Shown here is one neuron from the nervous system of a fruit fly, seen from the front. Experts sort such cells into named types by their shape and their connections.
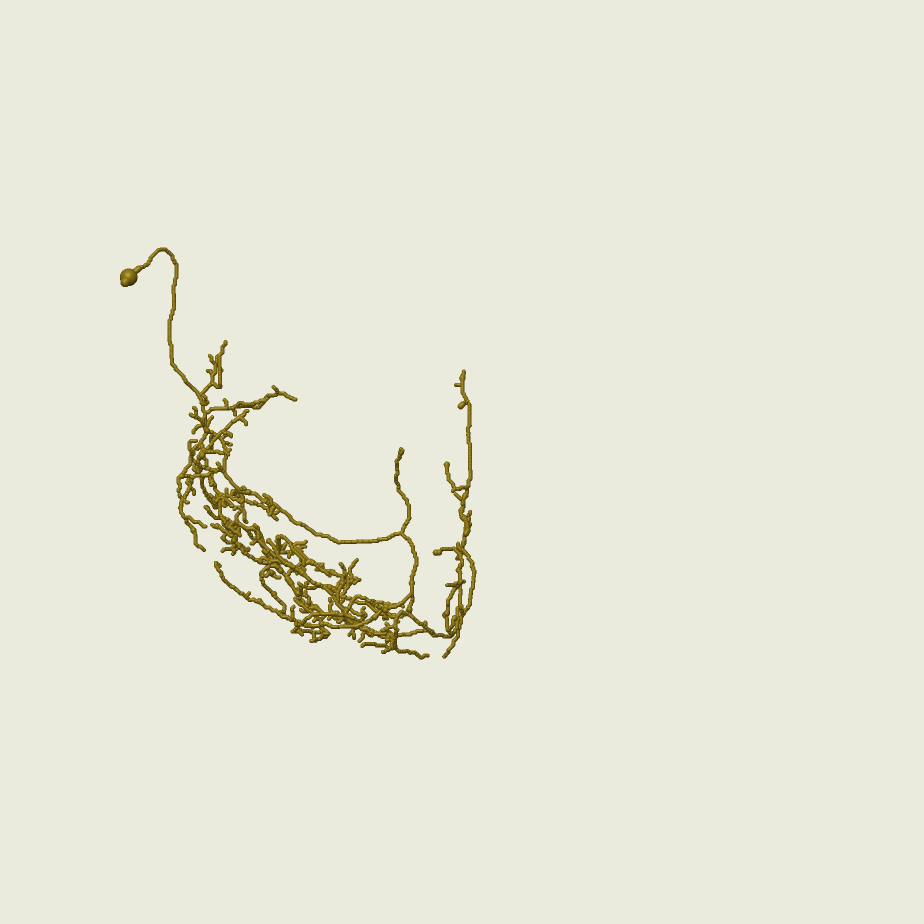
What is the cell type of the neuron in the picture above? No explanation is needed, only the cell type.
IN17A090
